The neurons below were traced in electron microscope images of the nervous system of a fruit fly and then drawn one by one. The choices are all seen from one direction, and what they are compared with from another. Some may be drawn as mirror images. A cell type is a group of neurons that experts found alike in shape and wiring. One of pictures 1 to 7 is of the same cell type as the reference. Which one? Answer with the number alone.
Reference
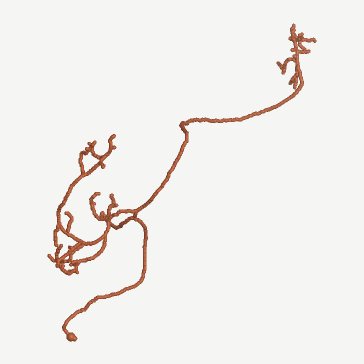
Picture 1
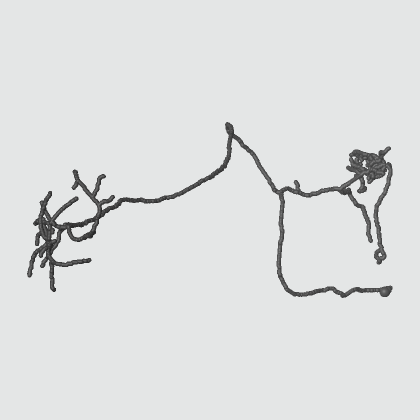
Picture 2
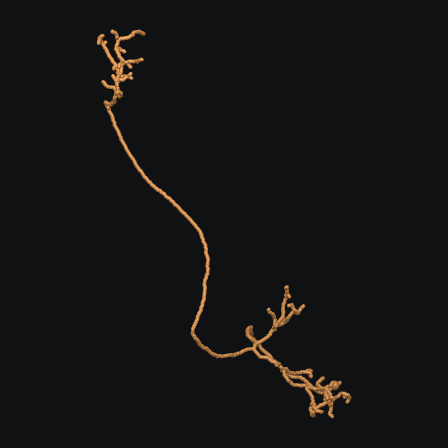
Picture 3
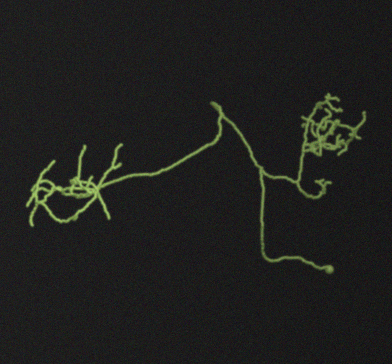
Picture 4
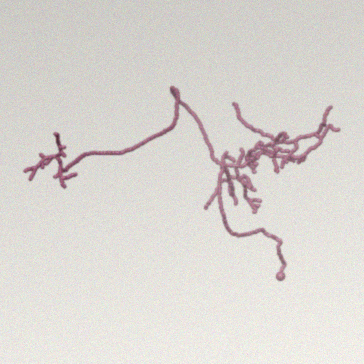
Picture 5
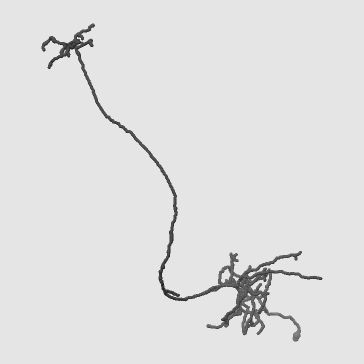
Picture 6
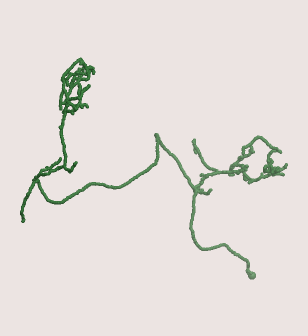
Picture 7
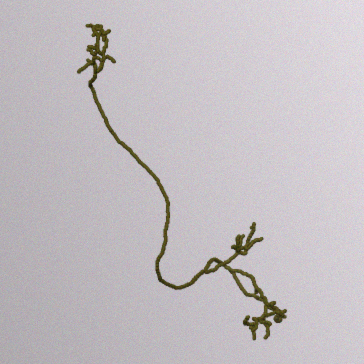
2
